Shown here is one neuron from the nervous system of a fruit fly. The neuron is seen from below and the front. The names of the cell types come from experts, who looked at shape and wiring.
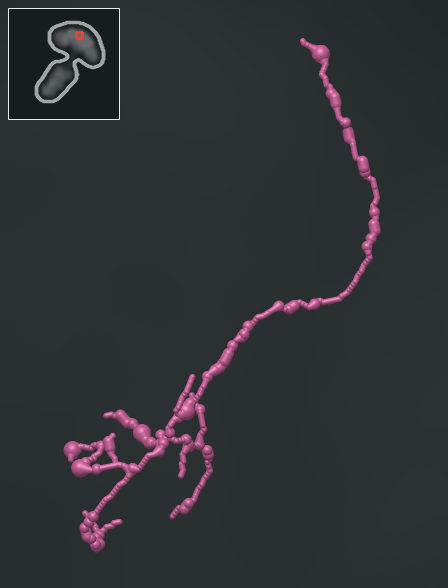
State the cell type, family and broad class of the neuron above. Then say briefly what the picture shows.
The cell type is ORN_V. Its family is called class olfactory. Its broad class is sensory neuron entering the brain. It is in the brain and does not reach the nerve cord. The drawing shows no cell body. There are a dozen or fewer branch ends.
